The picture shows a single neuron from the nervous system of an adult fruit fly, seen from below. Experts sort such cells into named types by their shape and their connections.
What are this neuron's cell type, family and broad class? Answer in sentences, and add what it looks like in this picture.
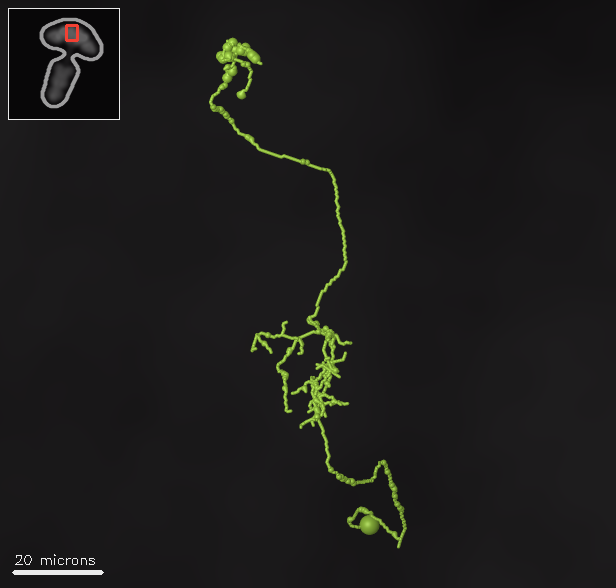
Its cell type is FR2. Its family is called class CX. It is a central-brain intrinsic neuron. It lies in the brain. The cell body can be seen at the bottom of the picture. The picture shows dozens of branch ends.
